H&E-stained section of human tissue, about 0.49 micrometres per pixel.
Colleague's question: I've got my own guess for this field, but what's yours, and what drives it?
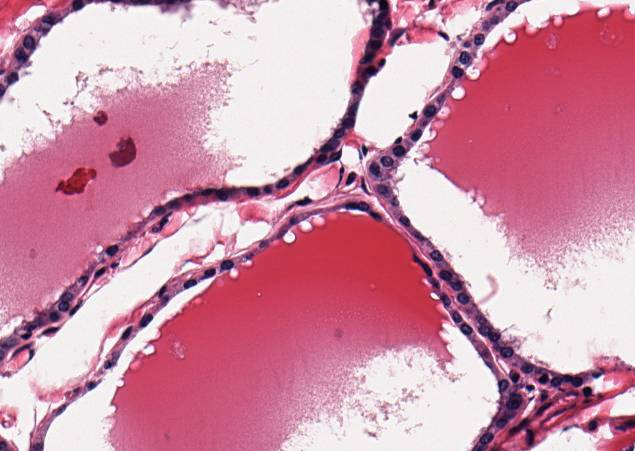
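Looks to me like thyroid follicle: colloid-filled follicles upper left, upper right and lower centre, each lined by one layer of flattened to low cuboidal cells with small dark nuclei.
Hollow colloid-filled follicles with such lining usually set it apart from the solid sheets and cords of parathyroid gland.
Small clear vacuoles dot the colloid's edge, best along the top of the lower follicle.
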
